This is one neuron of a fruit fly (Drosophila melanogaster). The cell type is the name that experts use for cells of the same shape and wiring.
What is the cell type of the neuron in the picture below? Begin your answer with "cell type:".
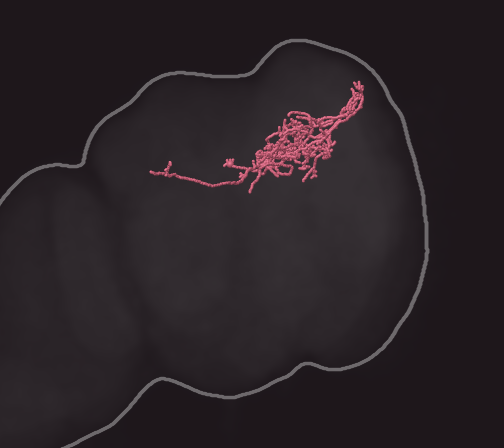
cell type: PLP169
